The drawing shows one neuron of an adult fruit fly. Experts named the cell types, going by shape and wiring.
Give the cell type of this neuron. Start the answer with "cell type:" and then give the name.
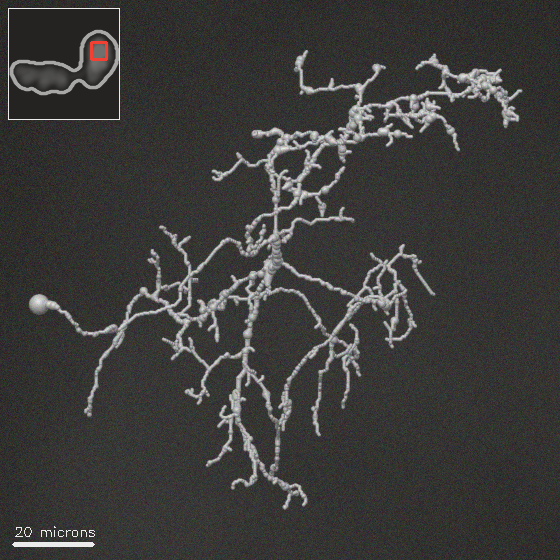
cell type: SMP389_c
